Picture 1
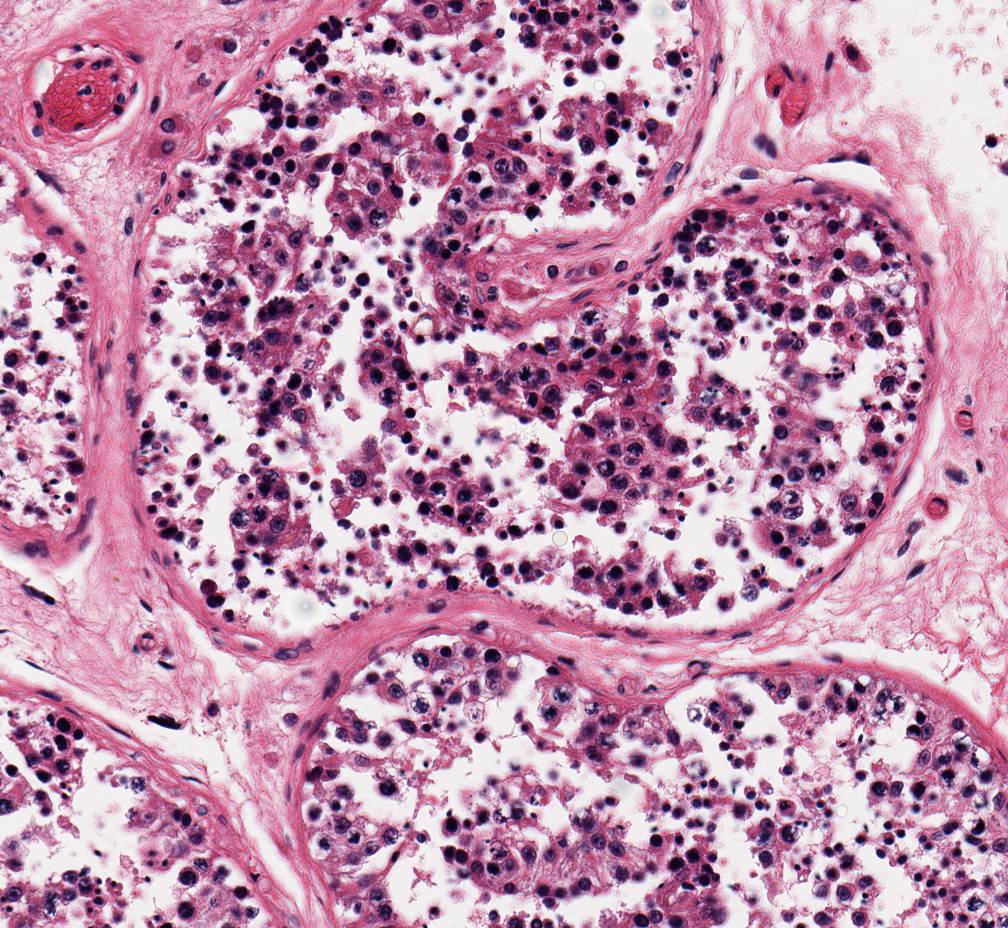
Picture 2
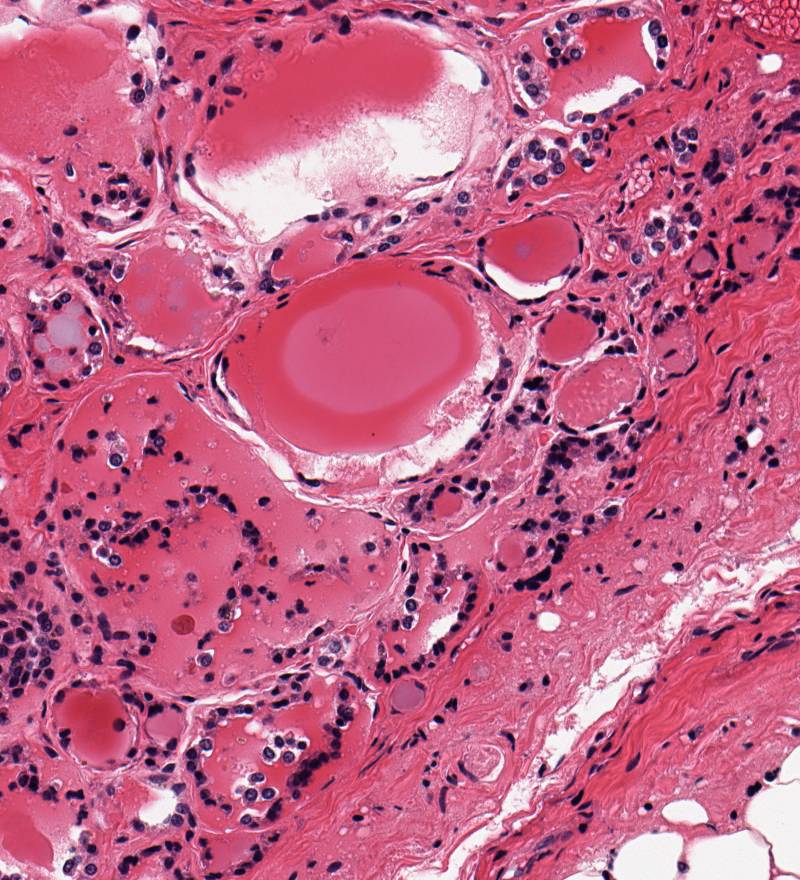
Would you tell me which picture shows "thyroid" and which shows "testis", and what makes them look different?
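First, identification: picture 1 is testis and picture 2 is thyroid. Second, the units: picture 1 is filled by several large rounded tubules in cross section, the largest in the centre, while picture 2 has rounded follicles on the left and in the centre, with fibrous stroma on the right. Third, contents: the tubules hold many cells with small, round, densely dark nuclei, among larger cells with round nuclei and pink granular cytoplasm, whereas the follicles are filled with pink colloid.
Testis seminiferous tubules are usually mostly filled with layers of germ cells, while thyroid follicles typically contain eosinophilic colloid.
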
